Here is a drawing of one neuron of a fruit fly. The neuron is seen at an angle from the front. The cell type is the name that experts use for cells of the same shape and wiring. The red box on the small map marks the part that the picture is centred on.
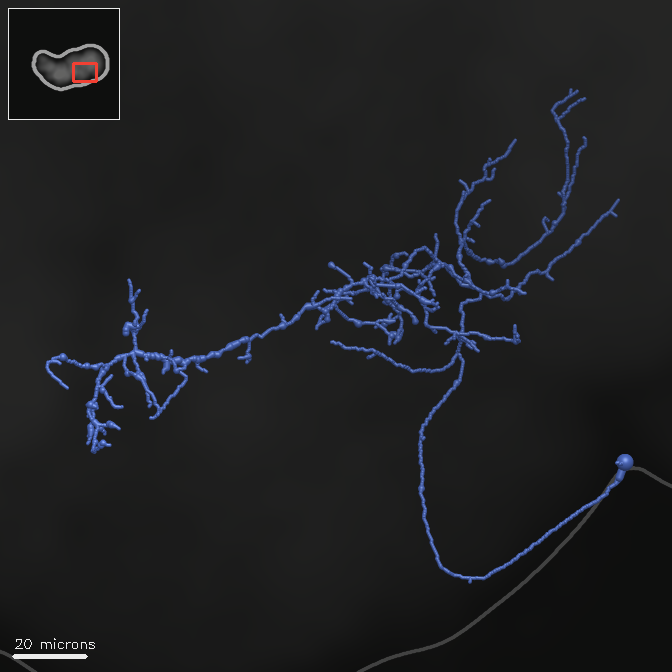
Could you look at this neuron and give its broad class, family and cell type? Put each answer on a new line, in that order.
central-brain intrinsic neuron
hemilineage MD3
AMMC021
